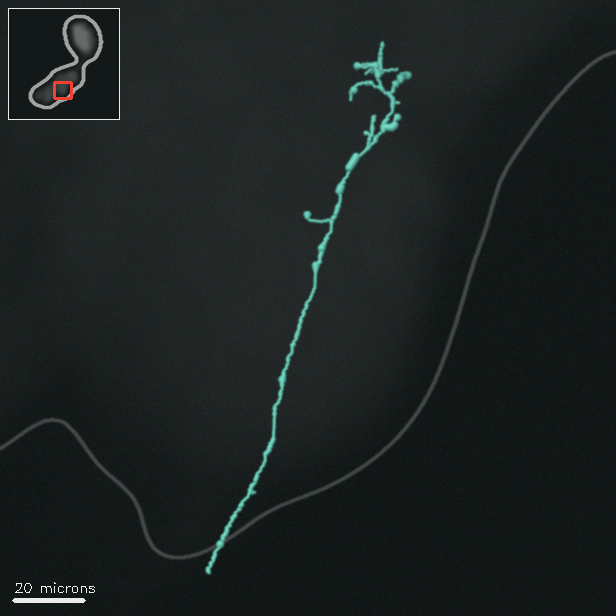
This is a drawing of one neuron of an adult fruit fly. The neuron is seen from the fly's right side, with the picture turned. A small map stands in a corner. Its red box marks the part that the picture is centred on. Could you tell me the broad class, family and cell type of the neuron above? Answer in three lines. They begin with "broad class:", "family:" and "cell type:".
broad class: sensory neuron entering the nerve cord
family: class mechanosensory proprioceptive
cell type: SNpp59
